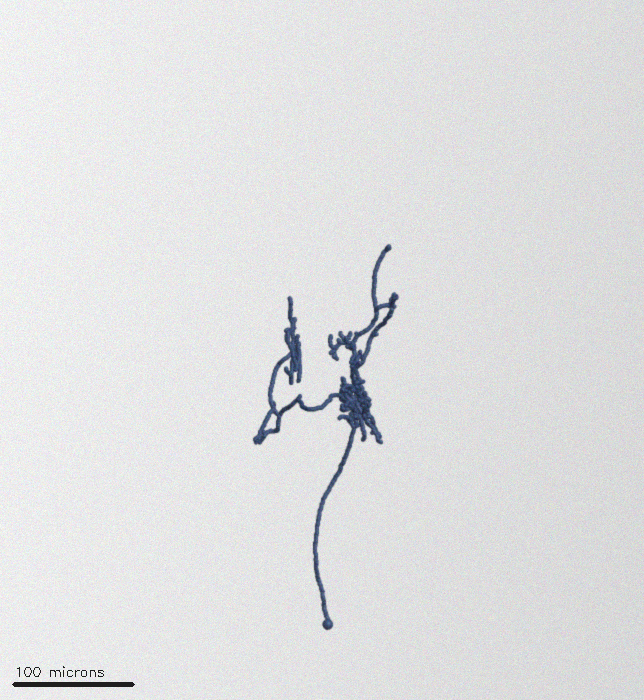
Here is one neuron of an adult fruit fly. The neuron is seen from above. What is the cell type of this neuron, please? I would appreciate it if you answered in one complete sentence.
This neuron falls under the cell type IN06A038.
